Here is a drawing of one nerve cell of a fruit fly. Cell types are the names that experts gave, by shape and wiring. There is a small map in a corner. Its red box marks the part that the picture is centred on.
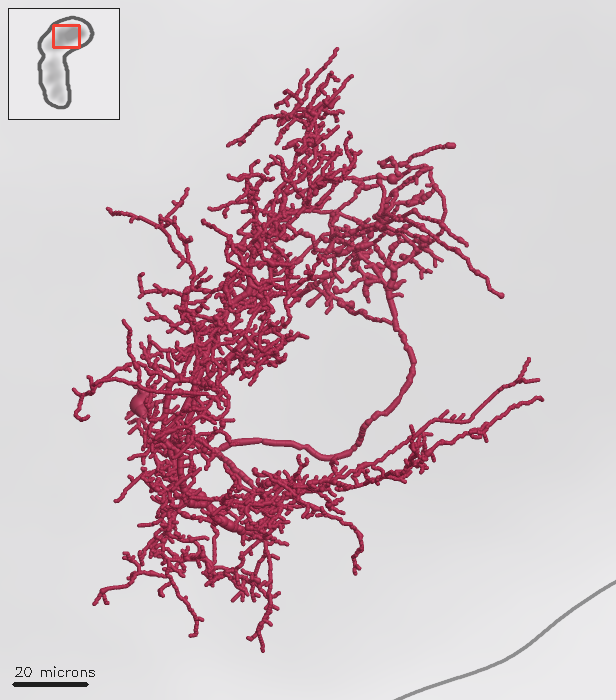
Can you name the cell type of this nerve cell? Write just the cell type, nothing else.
AOTU033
